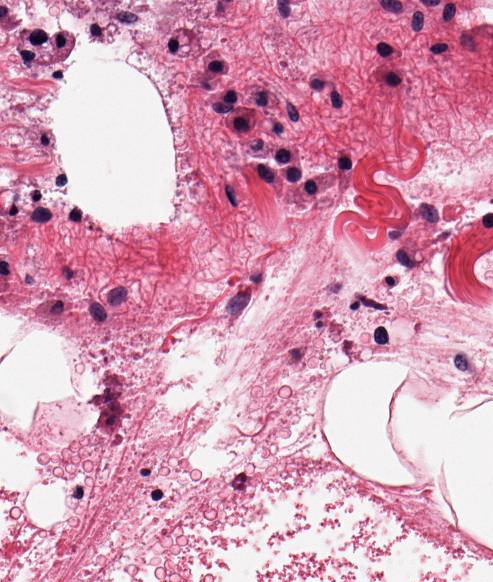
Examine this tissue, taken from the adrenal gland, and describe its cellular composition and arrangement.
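At the upper right there are thick, bright eosinophilic ribbons with a tightly wavy, S-shaped course. Small, round to oval, darkly stained nuclei are scattered about, mostly in the upper half. Lots of red blood cells lie scattered along the bottom edge. Then, clustered in the lower left and lower centre, numerous small, pale, hollow-looking round rings.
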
